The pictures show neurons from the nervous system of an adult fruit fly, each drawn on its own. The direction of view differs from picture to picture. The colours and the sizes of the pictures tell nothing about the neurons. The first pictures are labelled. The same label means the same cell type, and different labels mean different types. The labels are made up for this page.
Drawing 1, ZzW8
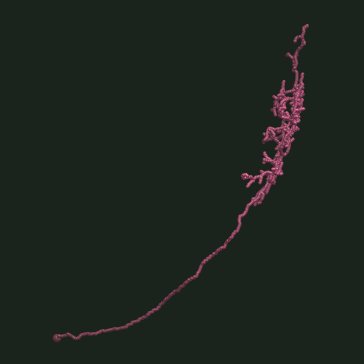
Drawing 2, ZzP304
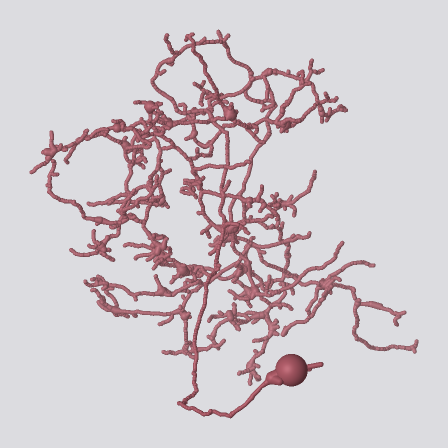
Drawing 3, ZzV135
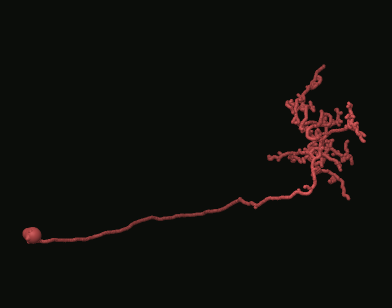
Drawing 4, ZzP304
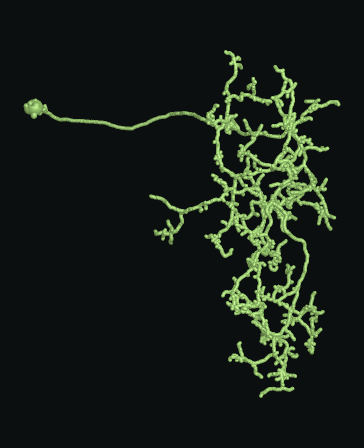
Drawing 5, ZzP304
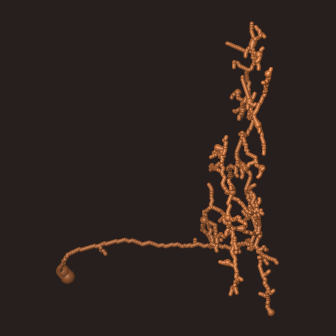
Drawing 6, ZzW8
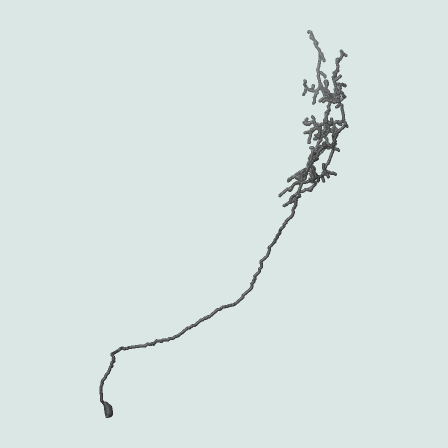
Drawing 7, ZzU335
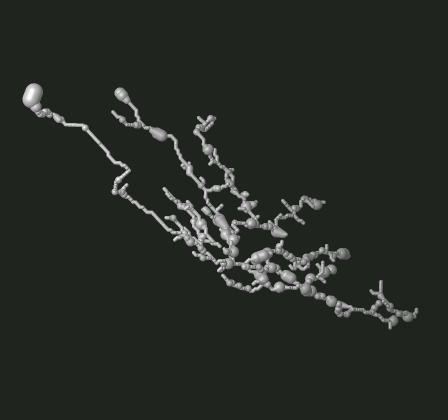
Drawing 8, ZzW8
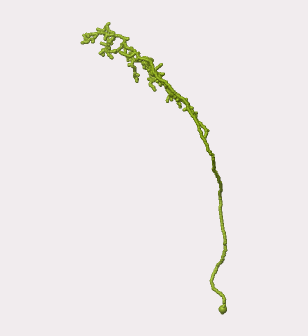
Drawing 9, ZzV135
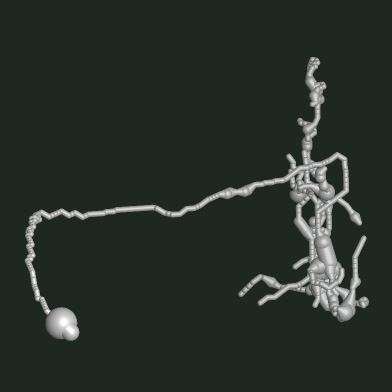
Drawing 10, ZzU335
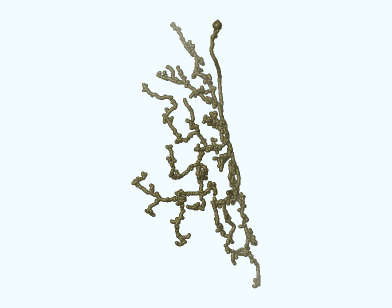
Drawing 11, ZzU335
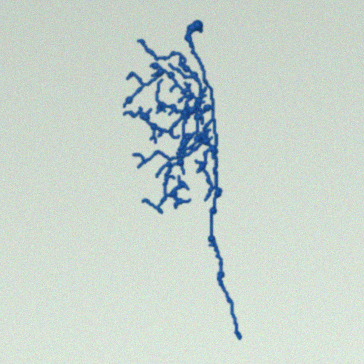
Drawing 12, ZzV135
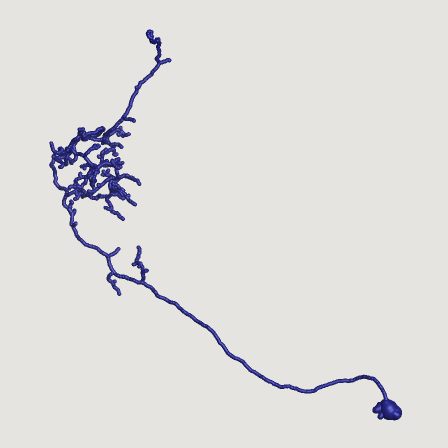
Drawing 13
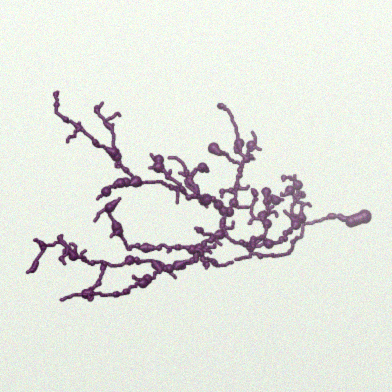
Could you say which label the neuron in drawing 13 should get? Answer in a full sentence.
It belongs to ZzU335.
